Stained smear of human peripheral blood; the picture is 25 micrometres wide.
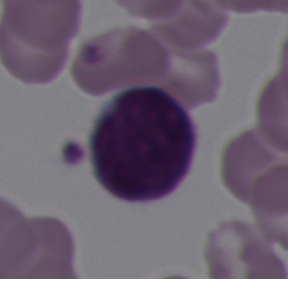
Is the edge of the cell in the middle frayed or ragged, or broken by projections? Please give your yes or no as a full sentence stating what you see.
No, this cell's edge is smooth, without blebs, tags or ragged parts.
